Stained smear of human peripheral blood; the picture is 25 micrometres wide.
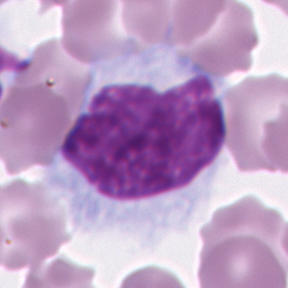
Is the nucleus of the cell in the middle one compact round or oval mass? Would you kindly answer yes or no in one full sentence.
Yes, within this cell the nucleus forms one compact mass that is round or oval.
